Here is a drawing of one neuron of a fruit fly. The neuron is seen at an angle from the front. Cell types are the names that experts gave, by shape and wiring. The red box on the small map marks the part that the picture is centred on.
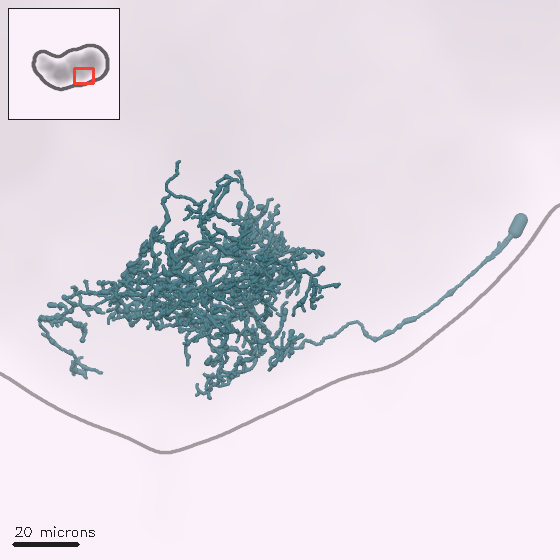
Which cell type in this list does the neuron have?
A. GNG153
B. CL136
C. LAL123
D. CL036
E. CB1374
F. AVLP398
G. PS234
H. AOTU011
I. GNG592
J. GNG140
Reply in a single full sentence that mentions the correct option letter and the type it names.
By cell type, the neuron is classed as GNG592, which is option I.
